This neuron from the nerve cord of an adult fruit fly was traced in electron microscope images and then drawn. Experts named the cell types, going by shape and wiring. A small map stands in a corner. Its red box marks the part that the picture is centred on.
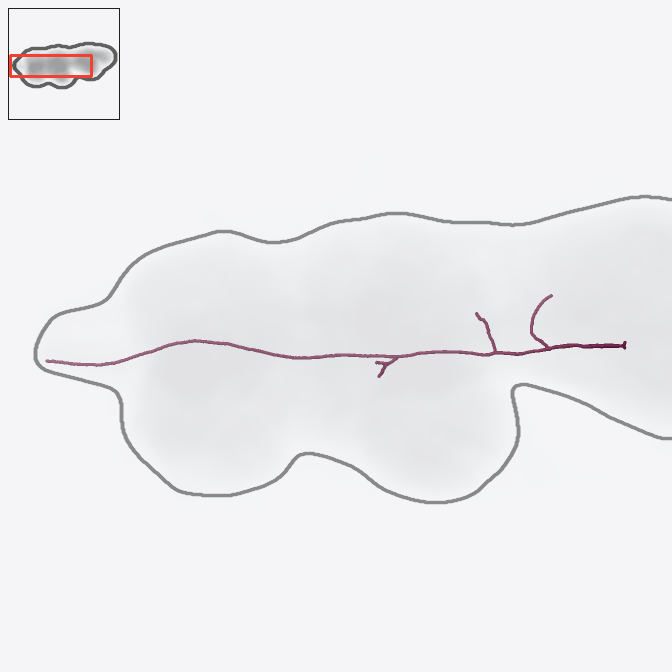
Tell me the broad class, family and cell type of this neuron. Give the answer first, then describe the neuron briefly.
Its broad class is sensory neuron ascending to the brain. The name of its family is class mechanosensory proprioceptive. It is of cell type SApp08. No cell body is drawn. It has a dozen or fewer branch ends.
